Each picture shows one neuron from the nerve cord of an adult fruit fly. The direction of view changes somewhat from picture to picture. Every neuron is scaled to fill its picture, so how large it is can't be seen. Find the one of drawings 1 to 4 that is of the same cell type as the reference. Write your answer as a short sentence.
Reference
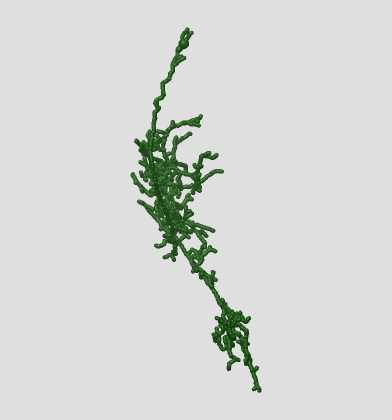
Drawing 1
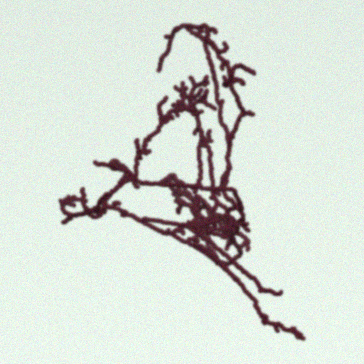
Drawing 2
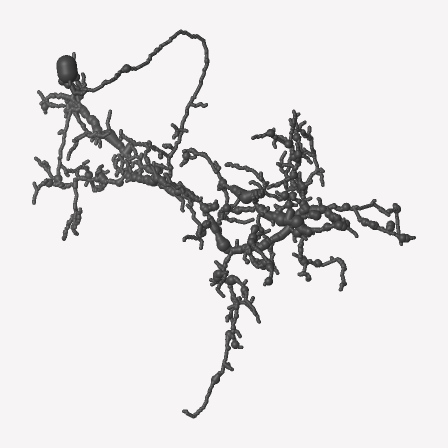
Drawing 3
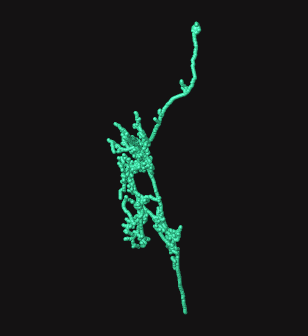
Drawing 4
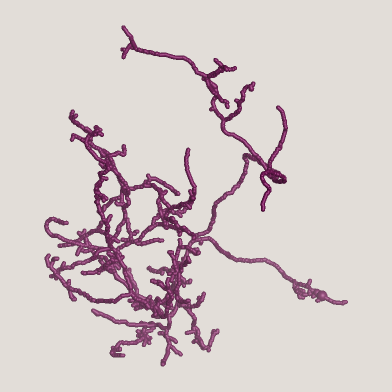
Drawing 2 shows a neuron of the same cell type.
